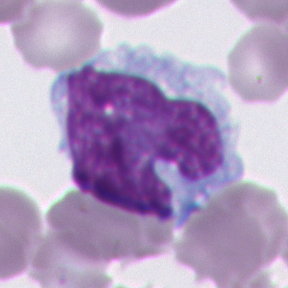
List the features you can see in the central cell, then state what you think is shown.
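Looking first at the nucleus, I see a deep notch opening toward the lower right. The chromatin seems fine and lacy, made of strands rather than coarse dense clumps. The pale grey-blue cytoplasm forms its widest rim along the top and right of the nucleus. This one is a monocyte.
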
